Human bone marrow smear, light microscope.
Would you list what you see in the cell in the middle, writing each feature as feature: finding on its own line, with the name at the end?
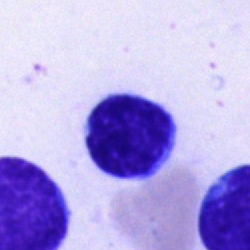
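Outline: smooth, and roughly round, it seems.
Nucleus: nearly the whole cell; a very thin rim of cytoplasm at most.
Chromatin: dense, deep purple throughout.
Granules: none that I can see over the cell.
Name: lymphocyte.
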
